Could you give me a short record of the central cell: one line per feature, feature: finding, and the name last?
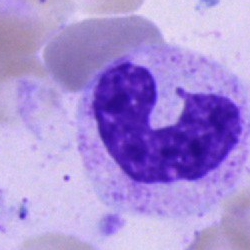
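Shape: nucleus kidney-shaped, deep notch cut in from the top.
Granules: fine, pinkish-purple, scattered through the cytoplasm.
Cytoplasm: abundant, pale lilac.
Chromatin: dark purple, coarsely clumped.
Identity: band neutrophil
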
